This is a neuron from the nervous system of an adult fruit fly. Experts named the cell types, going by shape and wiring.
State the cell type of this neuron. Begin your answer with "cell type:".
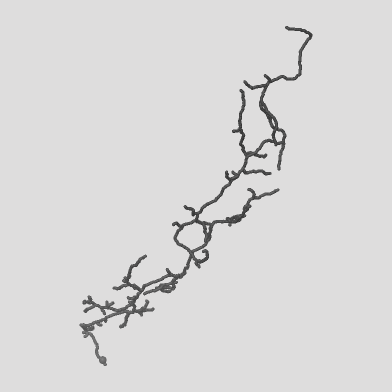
cell type: Cm10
